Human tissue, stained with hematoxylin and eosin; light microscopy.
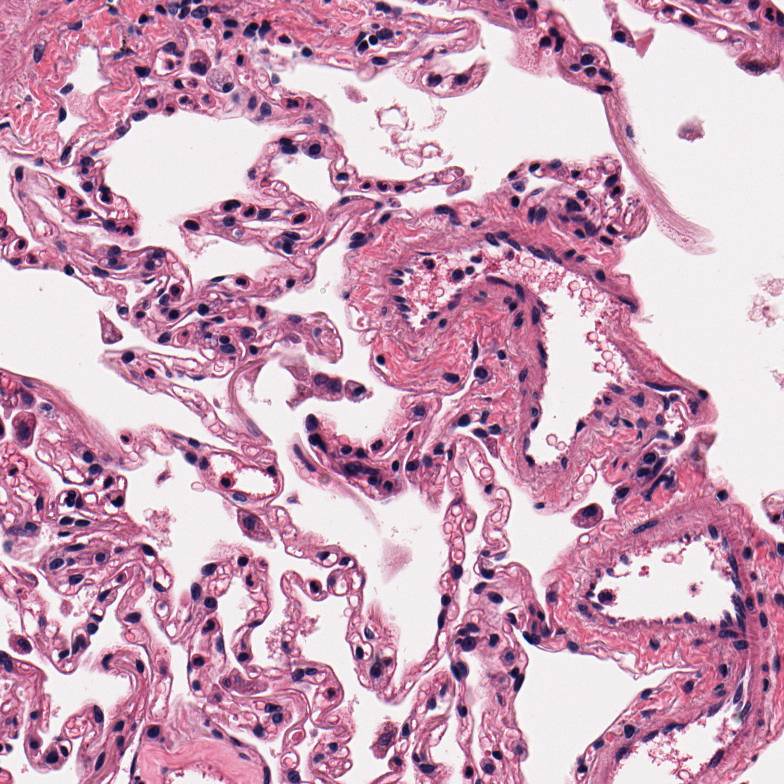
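Lung, stained with haematoxylin and eosin. Look first at the thin, branching walls: they separate many open, empty spaces. Notice flattened cells with small, dark nuclei lining those walls. Now follow the vessel curving through the centre and right; its thick pink wall is built of spindle-shaped cells. You will find no glands or fat cells here.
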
